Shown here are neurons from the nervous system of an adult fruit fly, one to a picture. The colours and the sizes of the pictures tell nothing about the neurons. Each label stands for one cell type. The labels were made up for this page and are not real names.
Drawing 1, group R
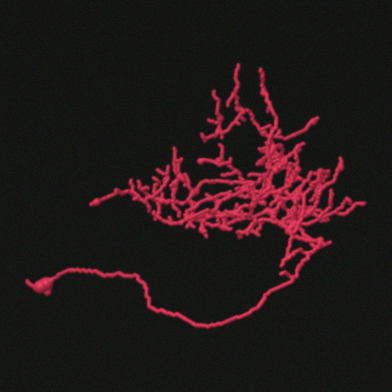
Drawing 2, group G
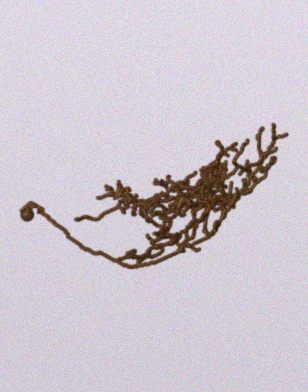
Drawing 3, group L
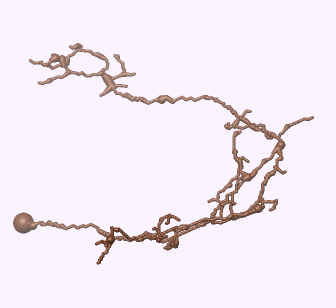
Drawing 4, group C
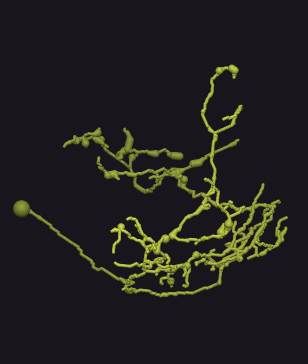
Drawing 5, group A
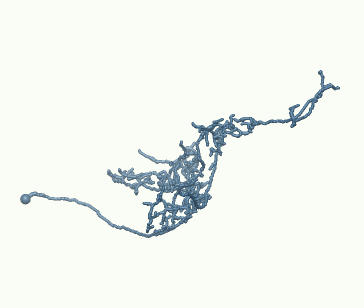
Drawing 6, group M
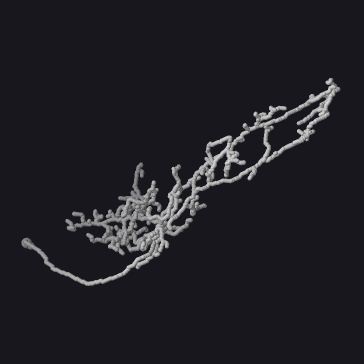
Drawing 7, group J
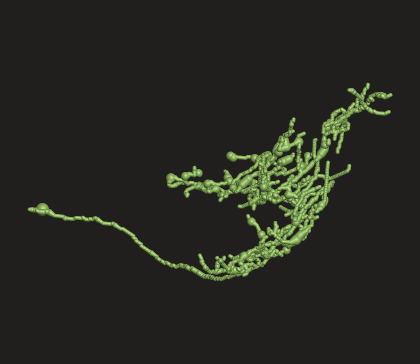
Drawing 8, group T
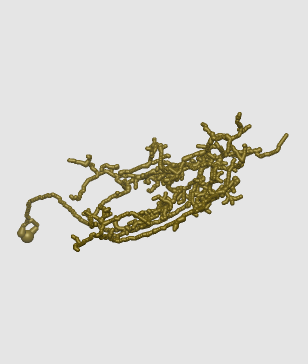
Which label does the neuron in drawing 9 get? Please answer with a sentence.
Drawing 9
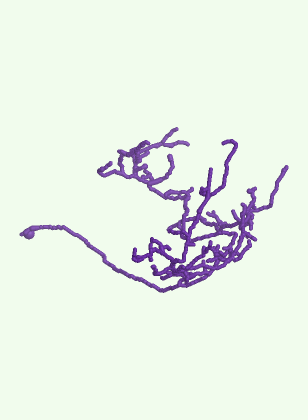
It belongs to group L.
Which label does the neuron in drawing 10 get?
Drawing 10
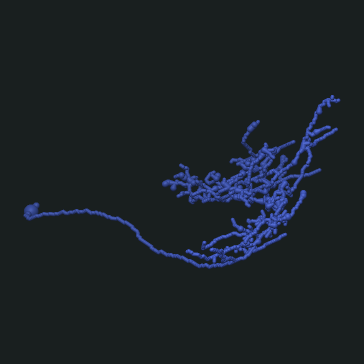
It belongs to group J.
